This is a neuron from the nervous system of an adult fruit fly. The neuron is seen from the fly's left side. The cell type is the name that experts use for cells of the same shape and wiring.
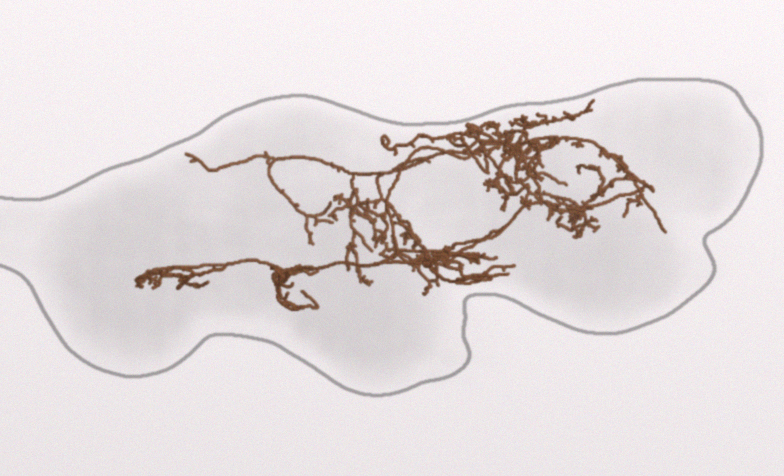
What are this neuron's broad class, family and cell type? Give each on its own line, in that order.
nerve-cord intrinsic neuron
hemilineage 17B
IN17B008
